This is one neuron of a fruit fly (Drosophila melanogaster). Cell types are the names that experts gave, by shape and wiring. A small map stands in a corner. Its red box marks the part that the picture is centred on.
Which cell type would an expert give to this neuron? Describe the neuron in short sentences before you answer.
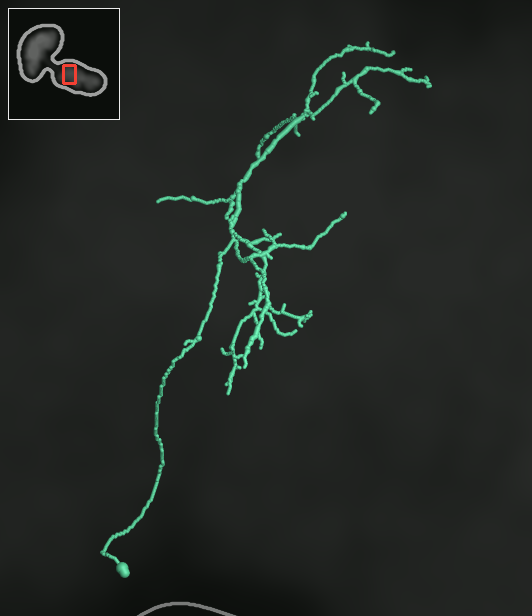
It is in the nerve cord and does not reach the brain. Its cell body lies at the lower left of the picture. The picture shows dozens of branch ends. This is a nerve-cord intrinsic neuron. It is of cell type IN03B086_e.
